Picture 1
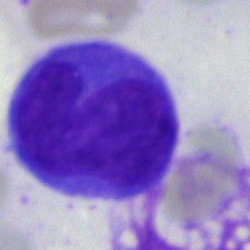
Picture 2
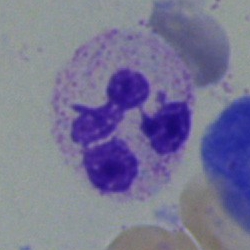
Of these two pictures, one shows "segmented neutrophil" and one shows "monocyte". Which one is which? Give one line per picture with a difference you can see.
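Picture 1 shows a monocyte: The nucleus fills most of the cell.
Picture 2 shows a segmented neutrophil: The cytoplasm is plentiful and pale.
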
